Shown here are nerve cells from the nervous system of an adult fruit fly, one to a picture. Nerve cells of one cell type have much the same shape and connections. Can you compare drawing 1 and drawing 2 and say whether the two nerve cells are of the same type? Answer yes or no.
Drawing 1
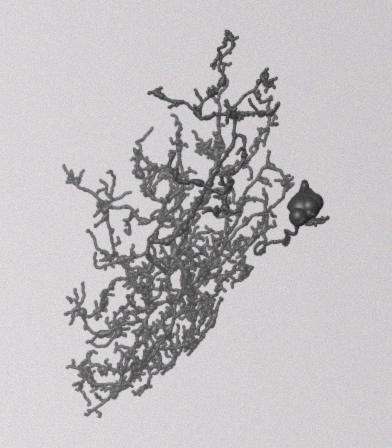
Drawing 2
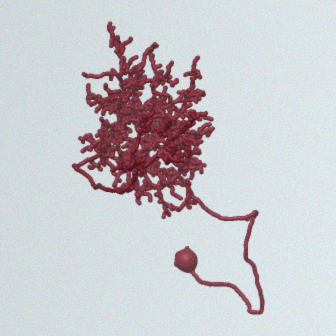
yes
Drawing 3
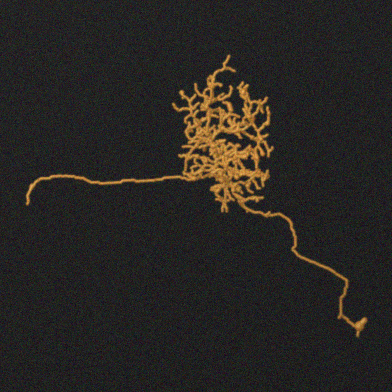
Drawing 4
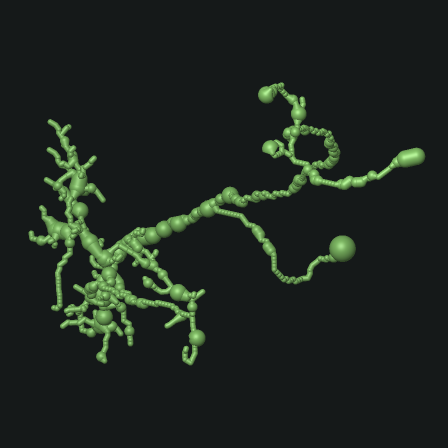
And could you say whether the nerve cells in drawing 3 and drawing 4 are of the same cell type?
no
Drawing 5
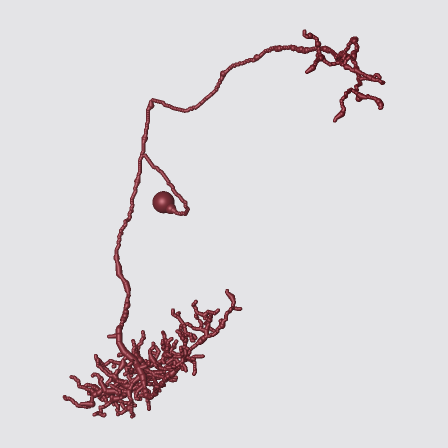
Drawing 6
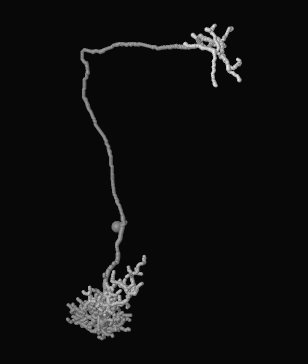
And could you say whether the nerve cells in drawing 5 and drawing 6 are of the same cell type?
yes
